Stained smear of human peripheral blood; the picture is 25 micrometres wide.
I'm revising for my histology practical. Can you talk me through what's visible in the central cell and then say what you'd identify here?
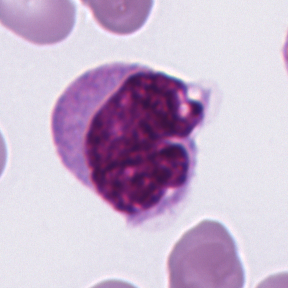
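Nucleus first: a deep notch cuts into it from its right edge, and it measures about 12 by 10 micrometres. Chromatin next: coarse and clumped, with paler gaps between dark purple patches. Cytoplasm after that: pale lilac, forming a broad crescent on the left side. Overall, the cell is about 14 micrometres across, with the nucleus filling about 60% of its area. The name is monocyte.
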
